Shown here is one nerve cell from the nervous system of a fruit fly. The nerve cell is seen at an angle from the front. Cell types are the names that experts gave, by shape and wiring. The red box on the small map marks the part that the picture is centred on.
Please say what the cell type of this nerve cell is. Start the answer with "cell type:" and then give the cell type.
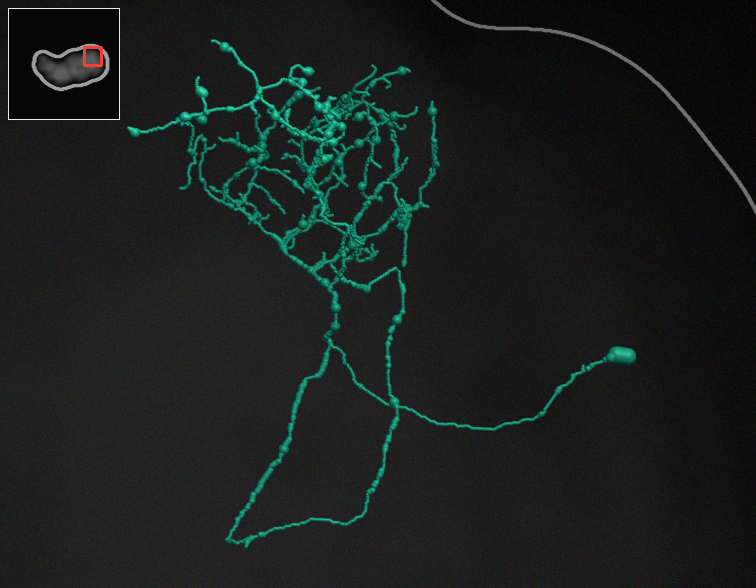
cell type: LHAV2c1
